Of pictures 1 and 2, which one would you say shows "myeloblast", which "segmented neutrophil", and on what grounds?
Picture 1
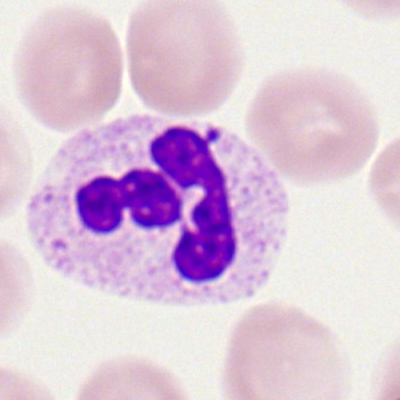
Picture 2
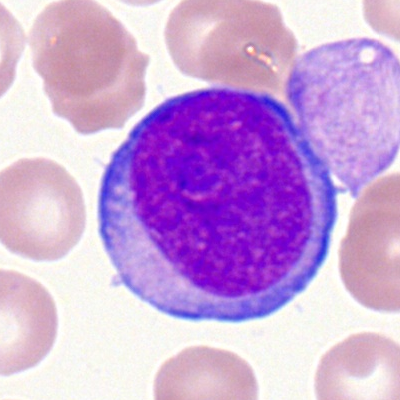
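Segmented neutrophil in picture 1; myeloblast in picture 2. The segmented neutrophil has a smooth oval outline, wider than it is tall. Its chromatin is dark purple and coarsely clumped, and no nucleoli can be seen.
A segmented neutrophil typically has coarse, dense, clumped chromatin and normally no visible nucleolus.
Plentiful pale pink-lilac cytoplasm surrounds the nucleus, with fine lilac granules scattered evenly through it.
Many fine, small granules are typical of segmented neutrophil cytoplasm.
A small dark round knob sticks out from the top of the upper right lobe of the nucleus. The myeloblast, by contrast, has a round, smooth outline. Its cytoplasm stains blue, darkest at the outer rim, with a paler zone against the nucleus on the lower-left side. No distinct granules are seen in this cytoplasm, unlike the evenly granular cytoplasm of the neutrophil. A pale lilac, finely textured body touches the myeloblast at its upper-right edge.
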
